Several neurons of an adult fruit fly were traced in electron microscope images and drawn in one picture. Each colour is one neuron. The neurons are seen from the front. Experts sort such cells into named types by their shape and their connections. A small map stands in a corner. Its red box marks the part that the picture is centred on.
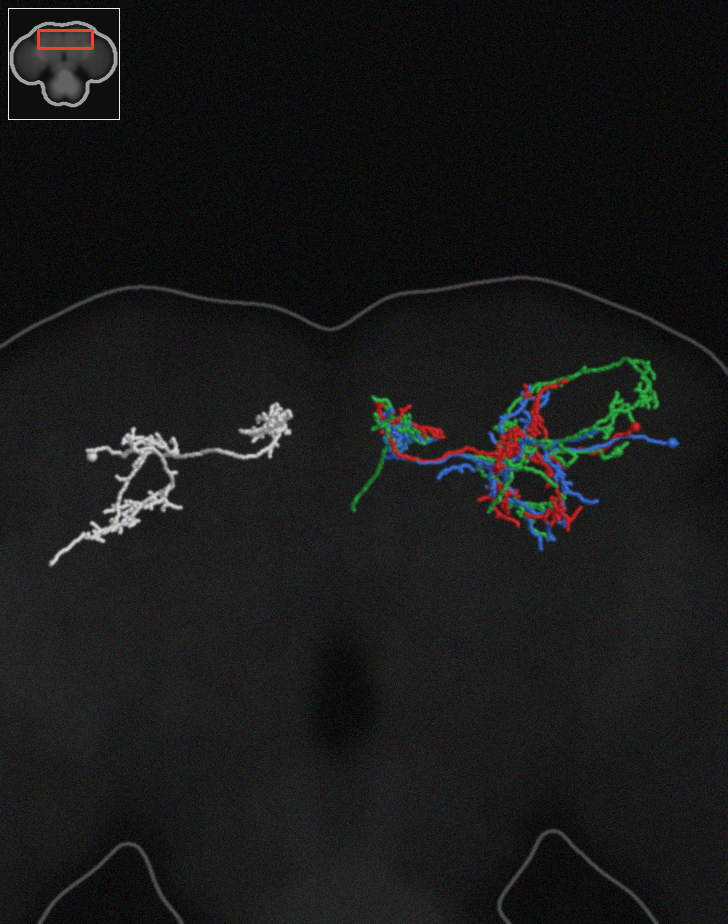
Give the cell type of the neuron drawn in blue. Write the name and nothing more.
SMP277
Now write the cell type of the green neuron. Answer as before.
SMP274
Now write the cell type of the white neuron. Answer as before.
SMP279_b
